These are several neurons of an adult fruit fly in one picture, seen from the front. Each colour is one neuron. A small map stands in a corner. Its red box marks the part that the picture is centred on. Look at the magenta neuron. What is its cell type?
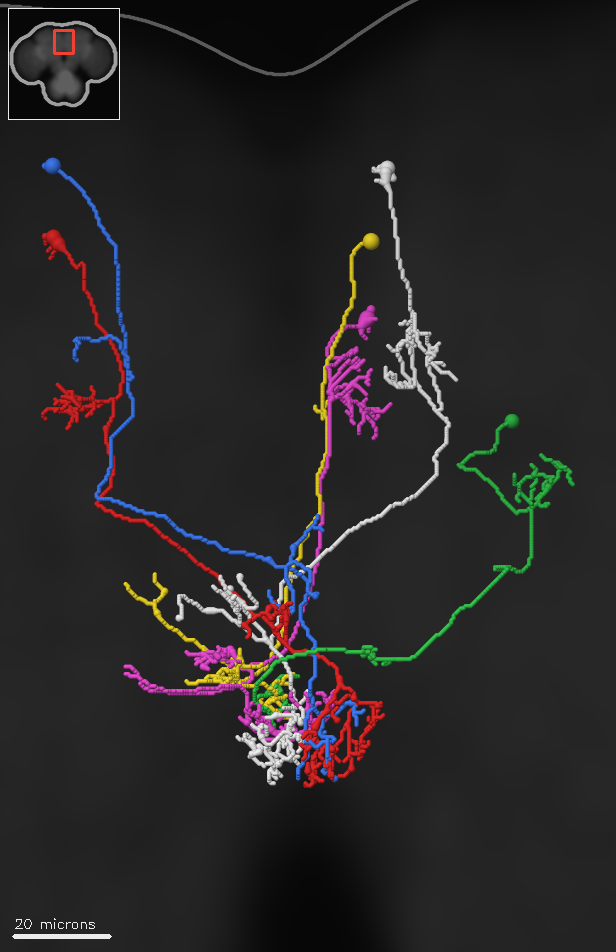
PFNm_a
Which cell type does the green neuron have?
PFNp_a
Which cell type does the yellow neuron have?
PFNp_d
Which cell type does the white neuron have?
PFNa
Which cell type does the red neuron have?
PFNp_c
